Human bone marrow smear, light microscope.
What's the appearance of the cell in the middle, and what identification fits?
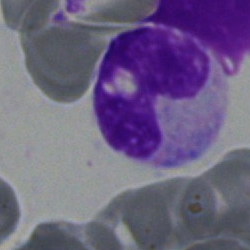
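The cell has a round, smooth outline. Its nucleus is deeply indented, the notch opening towards the lower right. Pale lilac-pink cytoplasm sits in the lower right of the cell, and no vacuoles are seen in it. The cell is a band neutrophil.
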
